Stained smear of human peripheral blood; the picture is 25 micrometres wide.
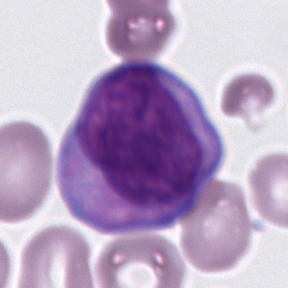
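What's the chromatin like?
Dark purple, with a streaky, uneven texture.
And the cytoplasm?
Pale lilac-blue, much lighter than the nucleus, with no granules and no vacuoles.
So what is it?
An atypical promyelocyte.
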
